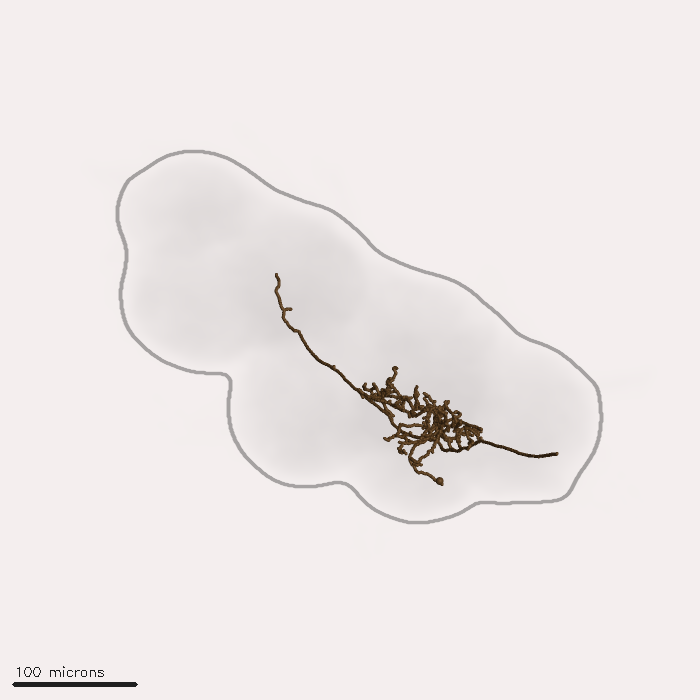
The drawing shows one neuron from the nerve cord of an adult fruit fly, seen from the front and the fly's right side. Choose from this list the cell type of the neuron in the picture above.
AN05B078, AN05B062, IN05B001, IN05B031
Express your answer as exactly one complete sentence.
This neuron has been assigned cell type AN05B078.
